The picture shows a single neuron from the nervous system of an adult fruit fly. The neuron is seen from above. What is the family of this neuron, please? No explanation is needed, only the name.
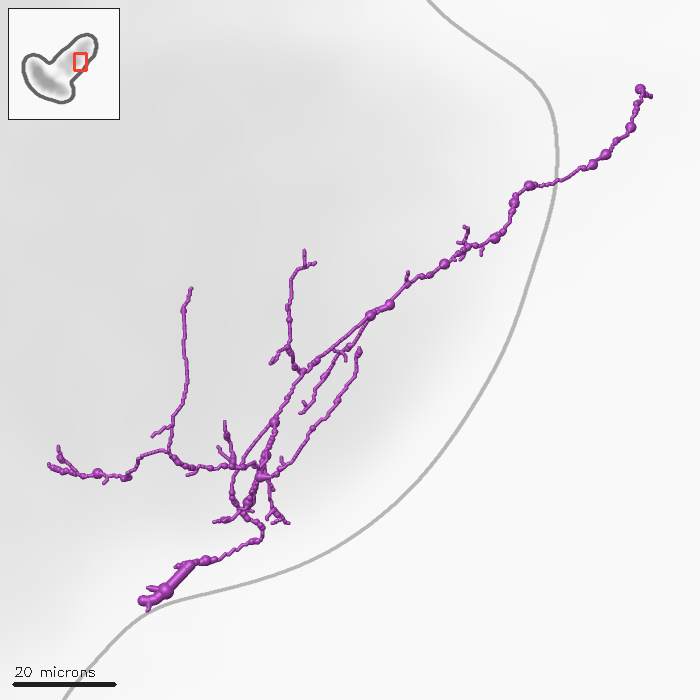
hemilineage 15B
